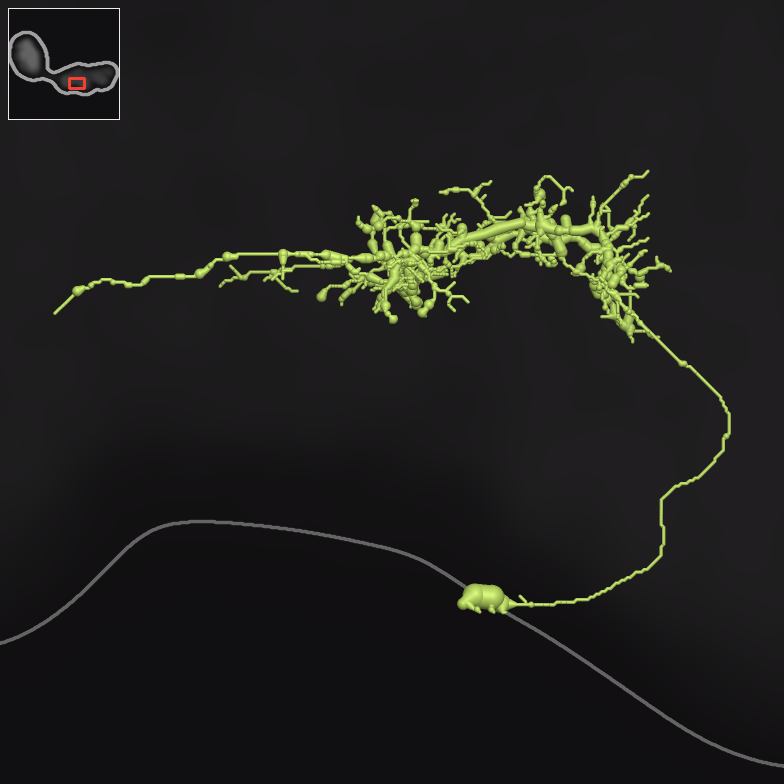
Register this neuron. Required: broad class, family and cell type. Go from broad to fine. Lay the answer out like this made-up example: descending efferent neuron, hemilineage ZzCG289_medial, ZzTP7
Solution: nerve-cord intrinsic neuron, hemilineage 00A, IN00A052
